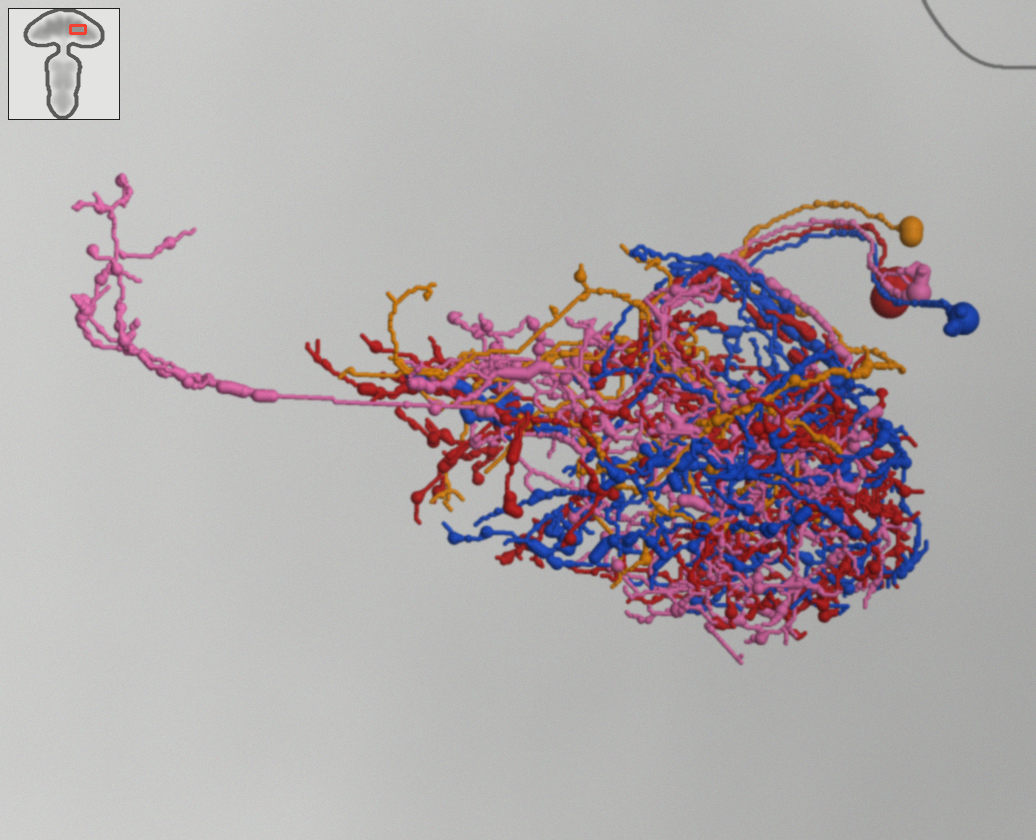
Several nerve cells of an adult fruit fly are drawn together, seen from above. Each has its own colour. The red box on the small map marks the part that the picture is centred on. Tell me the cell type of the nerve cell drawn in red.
LH005m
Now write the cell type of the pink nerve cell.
LHAV4j1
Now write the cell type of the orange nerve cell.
LHAV4b1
